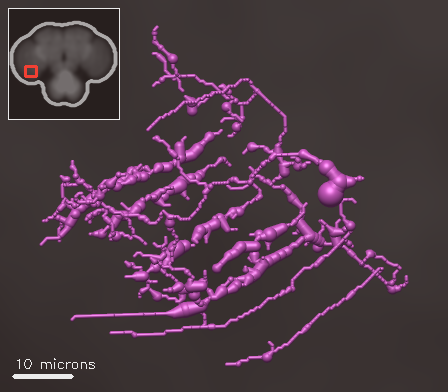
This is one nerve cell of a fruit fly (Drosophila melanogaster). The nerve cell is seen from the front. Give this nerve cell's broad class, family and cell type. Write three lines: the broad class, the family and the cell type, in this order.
optic-lobe intrinsic neuron
Dm
Dm9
